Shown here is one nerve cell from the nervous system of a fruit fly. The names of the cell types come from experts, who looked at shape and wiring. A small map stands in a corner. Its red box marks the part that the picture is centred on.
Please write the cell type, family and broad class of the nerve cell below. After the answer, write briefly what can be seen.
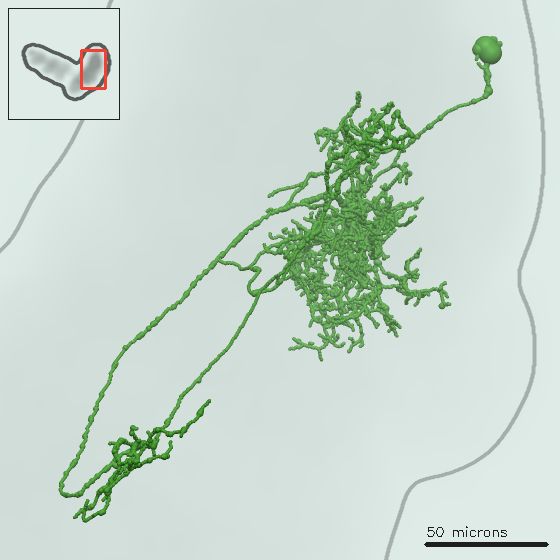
It is of cell type AVLP721m. The family is hemilineage VLPl&d1_lateral. It is a central-brain intrinsic neuron. The cell body can be seen at the upper right of the picture. From top to bottom in the picture it spans about 200 microns. Dozens of branch ends can be seen.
